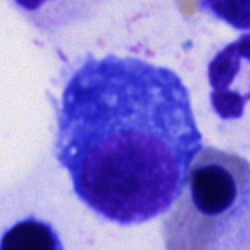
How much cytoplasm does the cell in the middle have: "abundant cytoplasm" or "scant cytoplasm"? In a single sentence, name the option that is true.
This cell has a broad area of cytoplasm.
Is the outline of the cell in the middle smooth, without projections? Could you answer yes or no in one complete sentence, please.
No, the cell's outline is not smooth; it is ragged or frayed, or has projections, blebs or tags.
